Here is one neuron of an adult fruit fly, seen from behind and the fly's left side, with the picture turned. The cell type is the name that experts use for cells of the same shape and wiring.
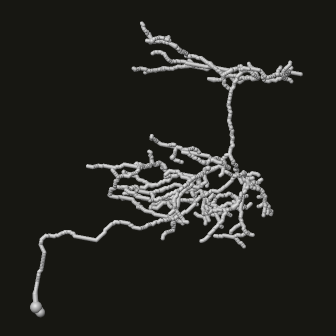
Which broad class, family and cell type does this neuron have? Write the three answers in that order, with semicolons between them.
optic-lobe intrinsic neuron; Tlp; Tlp11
